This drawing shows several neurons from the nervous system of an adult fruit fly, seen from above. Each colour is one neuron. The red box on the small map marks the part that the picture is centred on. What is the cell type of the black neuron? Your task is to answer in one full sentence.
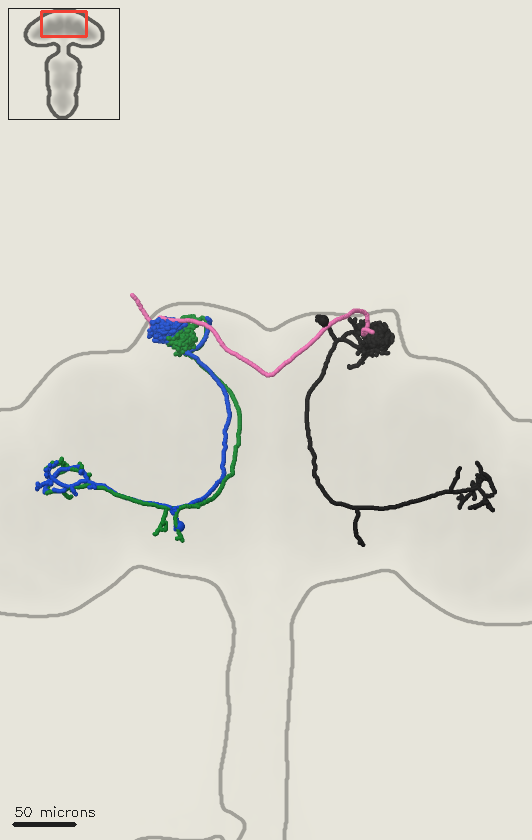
The cell type held by this neuron is VA1v_adPN.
